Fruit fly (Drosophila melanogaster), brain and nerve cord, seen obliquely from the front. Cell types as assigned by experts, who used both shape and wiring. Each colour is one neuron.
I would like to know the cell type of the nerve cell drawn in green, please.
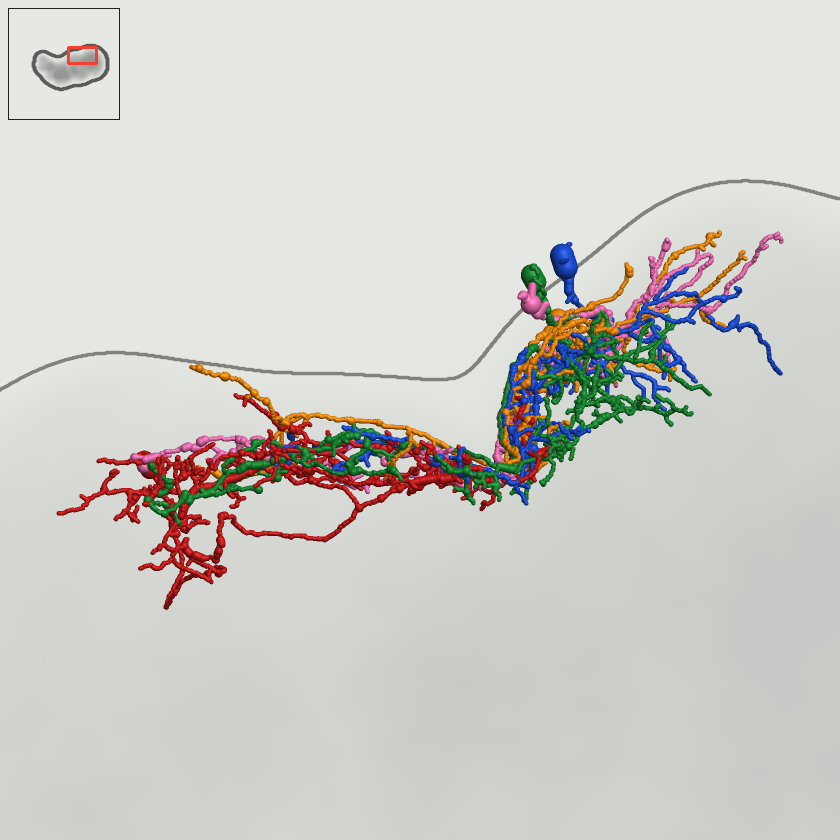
SMP540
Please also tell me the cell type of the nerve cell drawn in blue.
SMP537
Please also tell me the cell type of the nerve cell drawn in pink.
DN1pA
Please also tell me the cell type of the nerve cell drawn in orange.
SMP539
